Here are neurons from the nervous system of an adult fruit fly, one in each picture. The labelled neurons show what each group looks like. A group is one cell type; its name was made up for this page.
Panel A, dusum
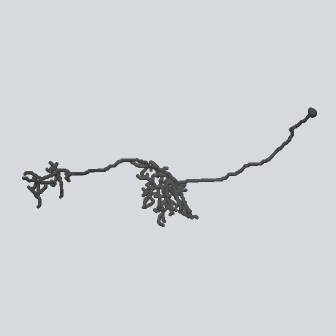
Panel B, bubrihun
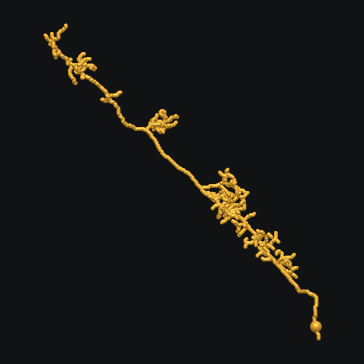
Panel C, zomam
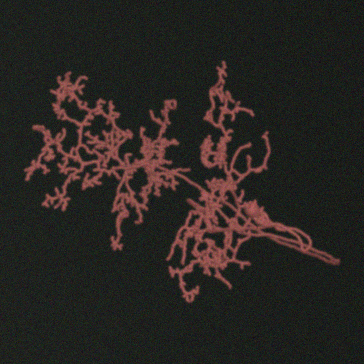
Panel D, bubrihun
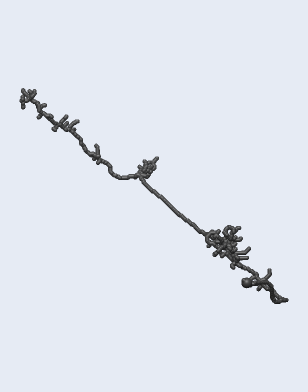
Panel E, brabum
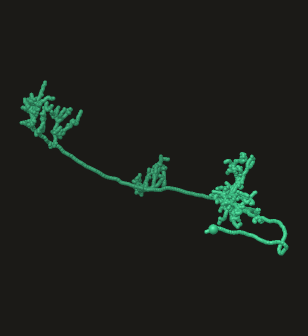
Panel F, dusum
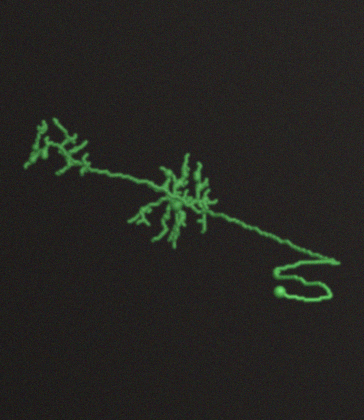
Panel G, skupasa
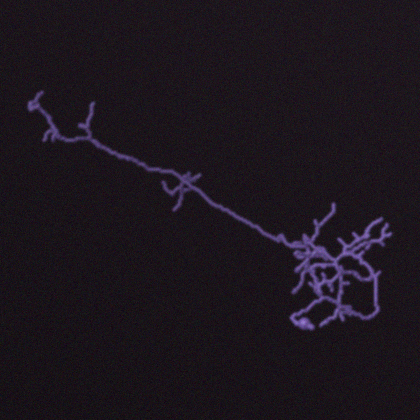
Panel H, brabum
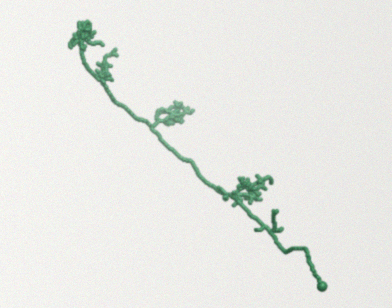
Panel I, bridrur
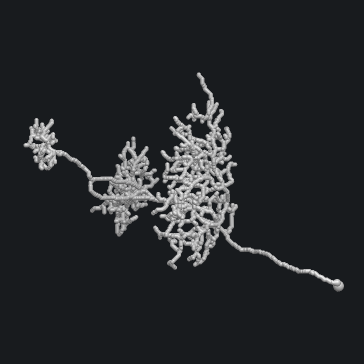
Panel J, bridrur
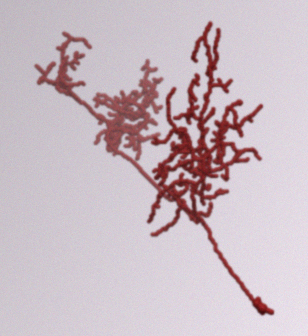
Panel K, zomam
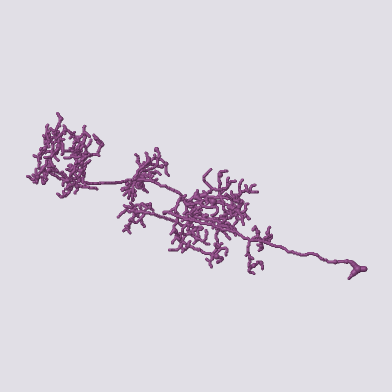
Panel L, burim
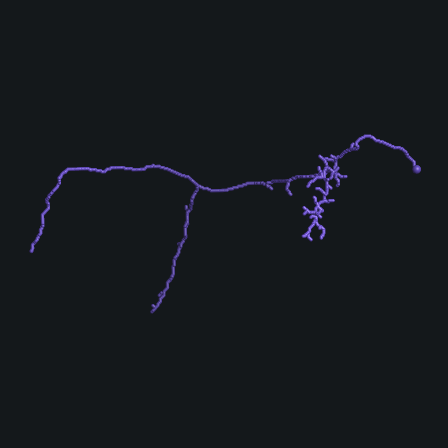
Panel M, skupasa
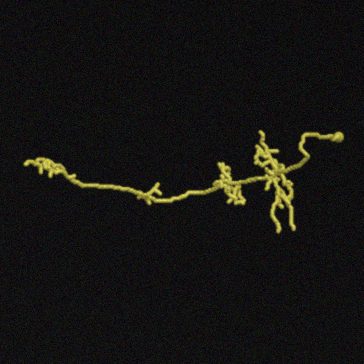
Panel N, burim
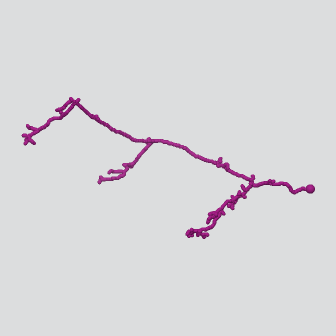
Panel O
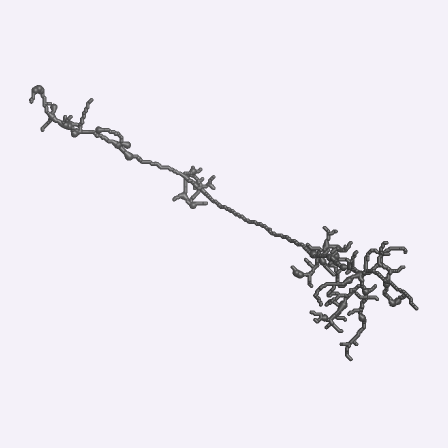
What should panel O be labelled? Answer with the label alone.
skupasa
